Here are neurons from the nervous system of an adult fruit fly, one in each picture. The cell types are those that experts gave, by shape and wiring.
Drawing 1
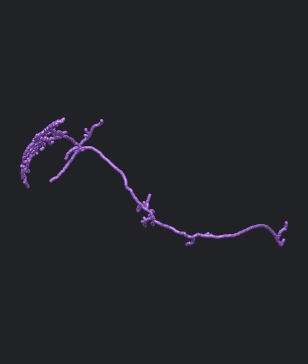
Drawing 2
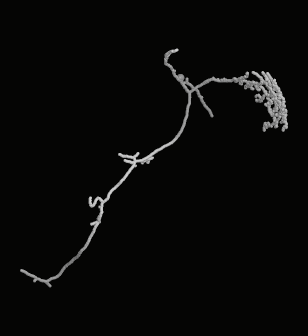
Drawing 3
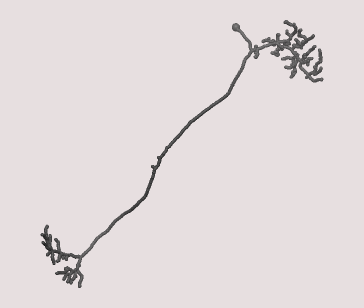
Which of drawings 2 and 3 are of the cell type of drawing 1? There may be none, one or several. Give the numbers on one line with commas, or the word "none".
2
